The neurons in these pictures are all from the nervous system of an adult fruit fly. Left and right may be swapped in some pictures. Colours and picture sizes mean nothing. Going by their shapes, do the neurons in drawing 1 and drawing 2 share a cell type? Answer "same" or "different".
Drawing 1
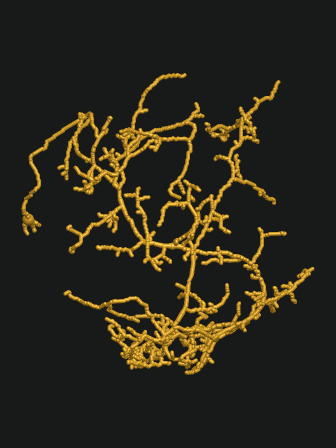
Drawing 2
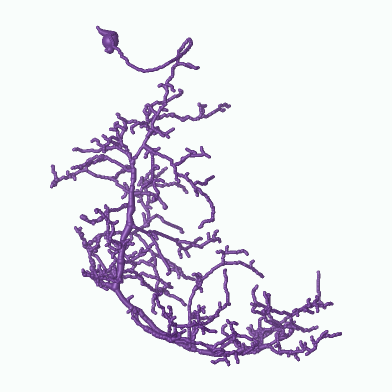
same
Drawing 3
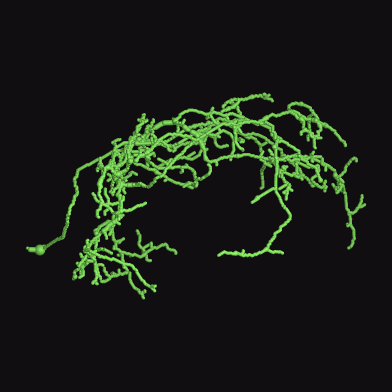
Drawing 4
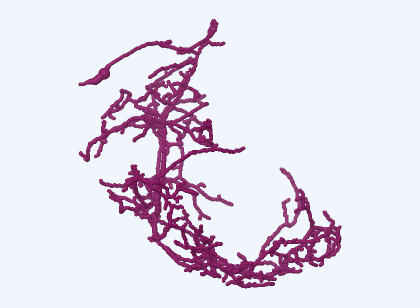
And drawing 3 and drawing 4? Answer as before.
different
